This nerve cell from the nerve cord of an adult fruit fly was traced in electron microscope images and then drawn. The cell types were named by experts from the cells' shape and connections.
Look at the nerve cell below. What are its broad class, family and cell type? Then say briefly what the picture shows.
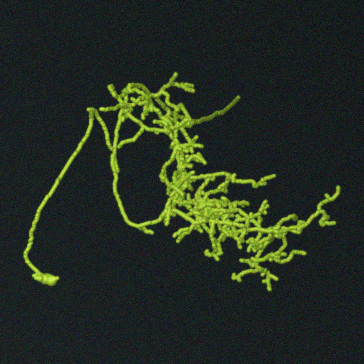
Its broad class is ascending neuron. Its family is hemilineage 06B. Its cell type is AN06B039. Dozens of branch ends can be seen. As drawn here it is wider than it is tall.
